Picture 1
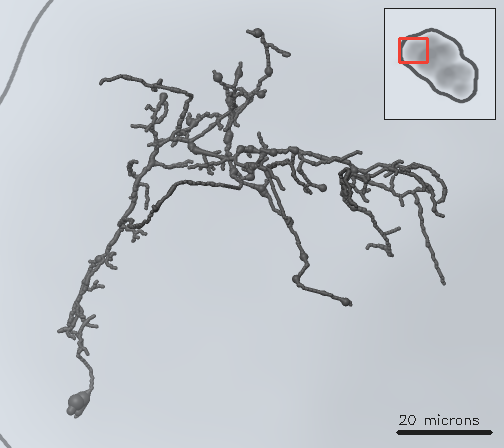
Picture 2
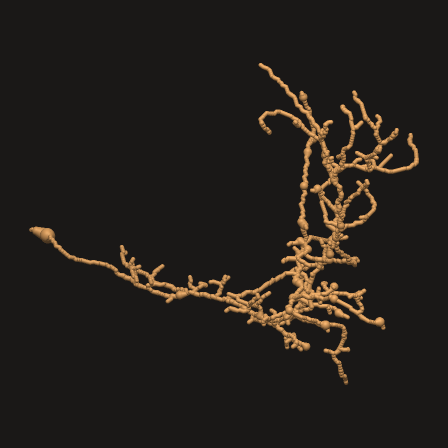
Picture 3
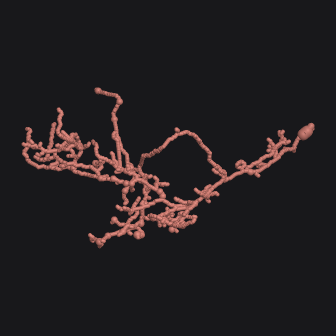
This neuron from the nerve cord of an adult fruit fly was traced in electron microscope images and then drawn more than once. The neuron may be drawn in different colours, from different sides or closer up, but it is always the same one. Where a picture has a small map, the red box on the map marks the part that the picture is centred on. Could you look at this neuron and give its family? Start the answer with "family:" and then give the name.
family: hemilineage 20A.22A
